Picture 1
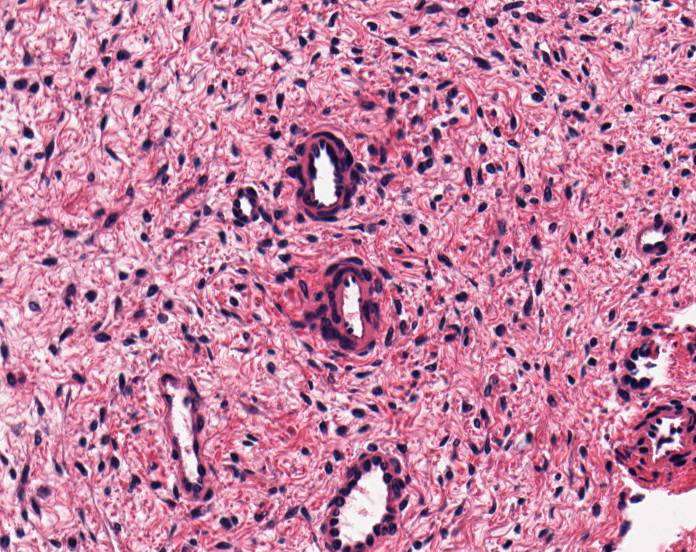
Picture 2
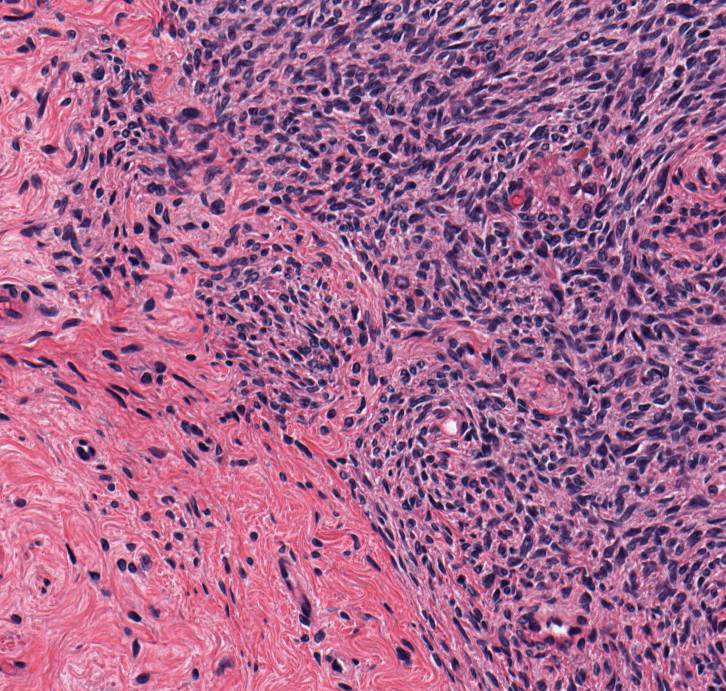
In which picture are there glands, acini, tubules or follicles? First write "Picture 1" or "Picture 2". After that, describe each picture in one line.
Picture 1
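In picture 1: Small lumen-bearing tubular structures lie widely scattered through a stroma that fills most of the field.
In picture 2: No epithelium or glands are present anywhere in the field.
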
